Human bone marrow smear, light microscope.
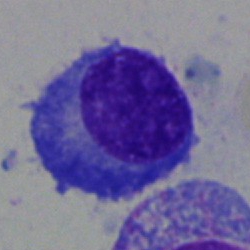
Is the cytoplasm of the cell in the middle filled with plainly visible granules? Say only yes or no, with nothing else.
No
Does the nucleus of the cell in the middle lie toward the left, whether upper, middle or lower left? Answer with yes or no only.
No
